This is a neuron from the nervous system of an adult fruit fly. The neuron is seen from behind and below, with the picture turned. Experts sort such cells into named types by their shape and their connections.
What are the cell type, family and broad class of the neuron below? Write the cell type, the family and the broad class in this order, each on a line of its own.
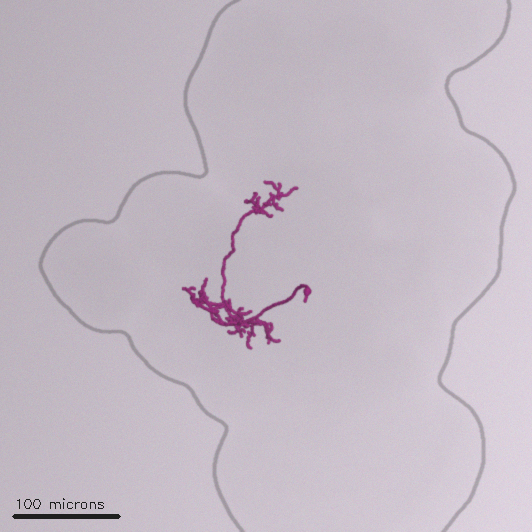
IN06A040
hemilineage 06A
nerve-cord intrinsic neuron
